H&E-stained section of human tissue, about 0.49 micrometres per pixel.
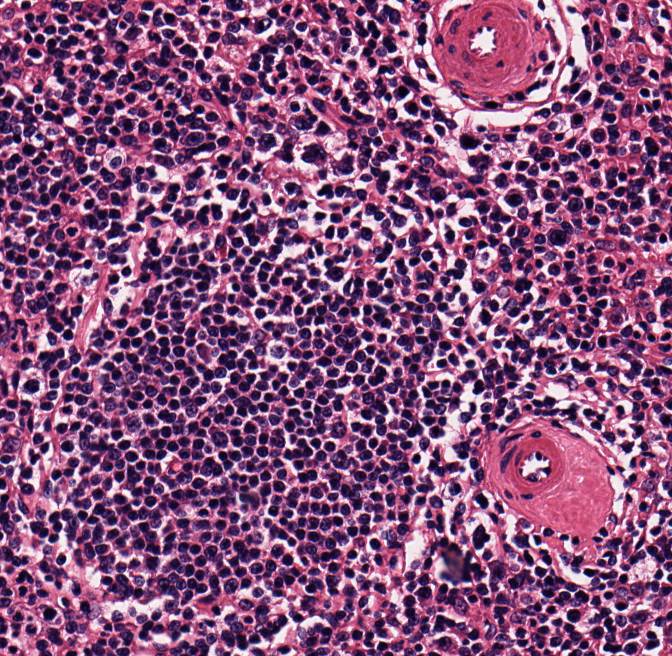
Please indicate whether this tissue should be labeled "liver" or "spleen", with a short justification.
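This is spleen, not liver. The whole field is densely cellular lymphoid tissue, most cells being small lymphocytes with round, dark-staining nuclei and scant cytoplasm.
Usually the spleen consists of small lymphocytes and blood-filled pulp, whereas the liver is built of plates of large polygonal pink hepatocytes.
A more tightly packed aggregate of small lymphocytes occupies the left-centre and lower-left. Around it, especially towards the top and right, cells lie more loosely, with paler cytoplasm and small clear spaces between them. There are also vessels with thick walls of pink, glassy, homogeneous material around small round lumens.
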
